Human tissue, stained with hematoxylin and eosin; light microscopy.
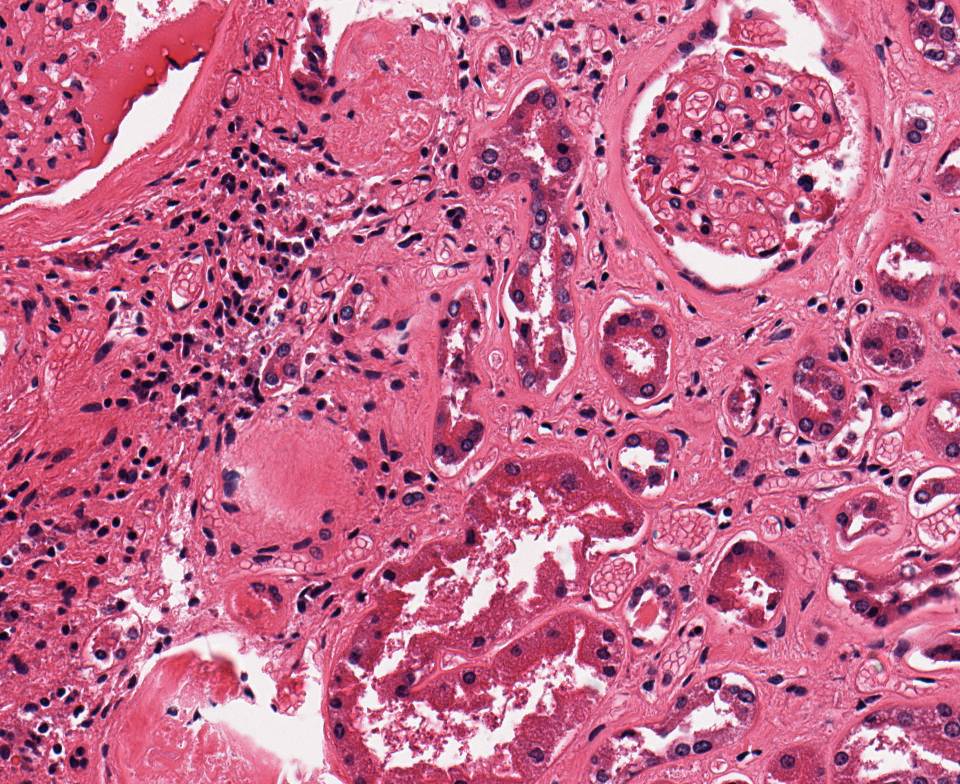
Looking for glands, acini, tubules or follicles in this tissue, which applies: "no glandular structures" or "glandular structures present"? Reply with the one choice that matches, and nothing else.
Glandular structures present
